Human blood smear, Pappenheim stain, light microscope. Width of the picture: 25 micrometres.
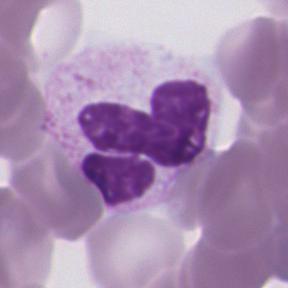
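Segmented neutrophil, the cell in the middle of this blood smear. Look first at its nucleus: it is split into three separate lobes, with dense chromatin stained dark purple. Now find the granules; they show most plainly in the upper left part of the cytoplasm. Notice too that the cell outline is roughly round.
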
